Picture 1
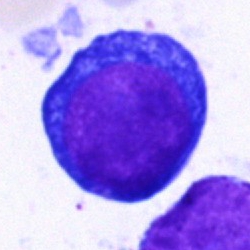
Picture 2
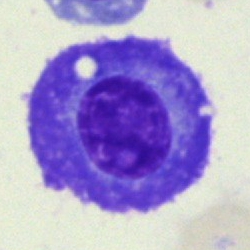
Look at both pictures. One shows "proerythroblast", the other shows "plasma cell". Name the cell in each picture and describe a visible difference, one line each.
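Picture 1 – proerythroblast. The nucleus fills most of the cell, leaving a narrow rim of cytoplasm.
Picture 2 – plasma cell. The cytoplasm is abundant and forms a wide rim all around the nucleus.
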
